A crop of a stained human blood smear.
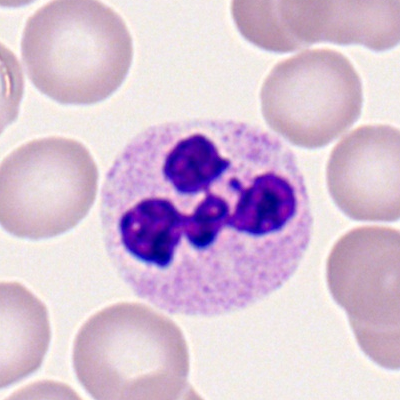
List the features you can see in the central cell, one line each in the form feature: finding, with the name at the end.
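Nucleus: several separate lobes linked by thin strands
Chromatin: dark purple, coarsely clumped
Cytoplasm: plentiful, pale pinkish-lilac
Granules: fine, lilac, evenly scattered throughout the cytoplasm
Name: segmented neutrophil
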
